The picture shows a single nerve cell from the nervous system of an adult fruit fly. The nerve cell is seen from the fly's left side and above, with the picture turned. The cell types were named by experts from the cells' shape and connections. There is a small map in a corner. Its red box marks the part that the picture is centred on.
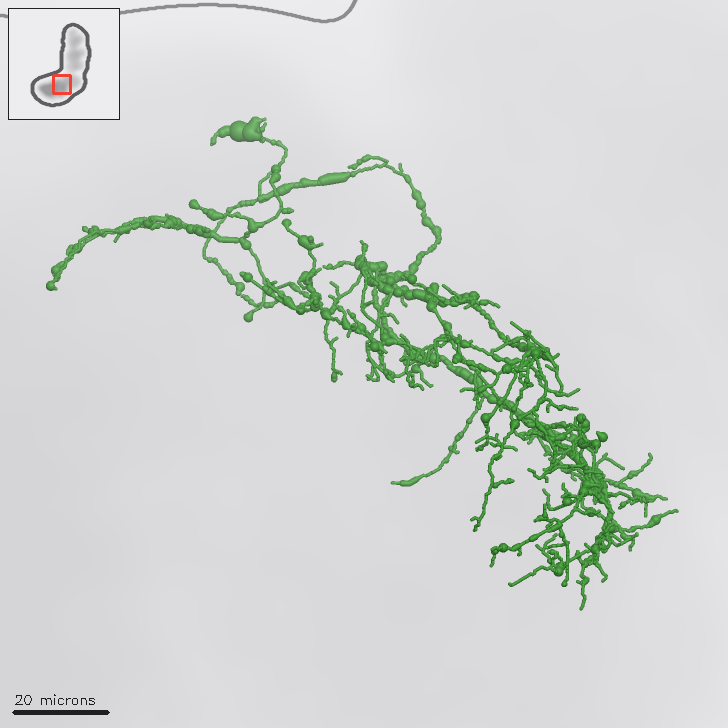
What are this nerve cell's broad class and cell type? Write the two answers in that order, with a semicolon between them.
central-brain intrinsic neuron; PVLP148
